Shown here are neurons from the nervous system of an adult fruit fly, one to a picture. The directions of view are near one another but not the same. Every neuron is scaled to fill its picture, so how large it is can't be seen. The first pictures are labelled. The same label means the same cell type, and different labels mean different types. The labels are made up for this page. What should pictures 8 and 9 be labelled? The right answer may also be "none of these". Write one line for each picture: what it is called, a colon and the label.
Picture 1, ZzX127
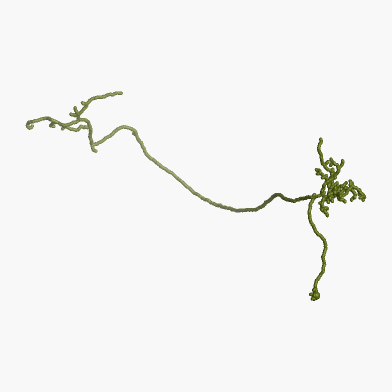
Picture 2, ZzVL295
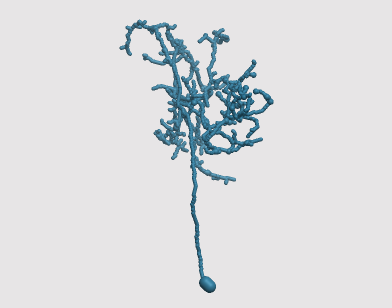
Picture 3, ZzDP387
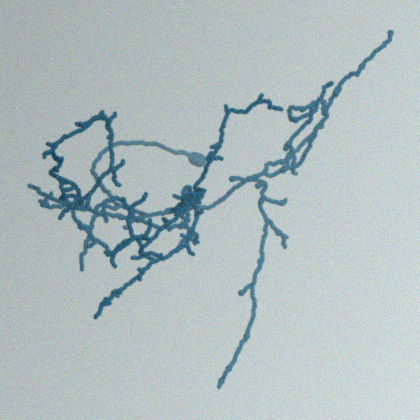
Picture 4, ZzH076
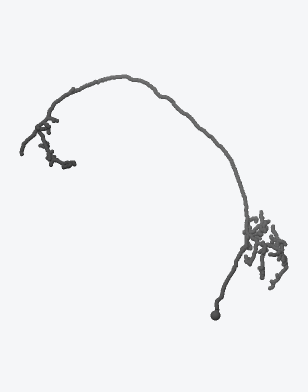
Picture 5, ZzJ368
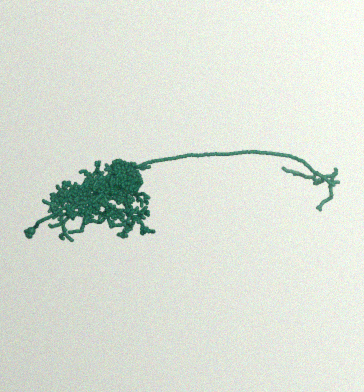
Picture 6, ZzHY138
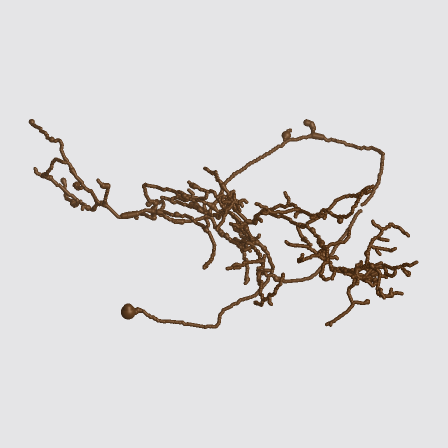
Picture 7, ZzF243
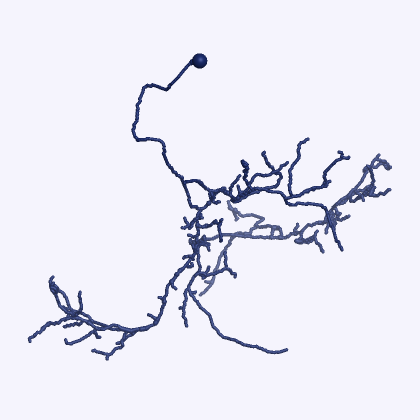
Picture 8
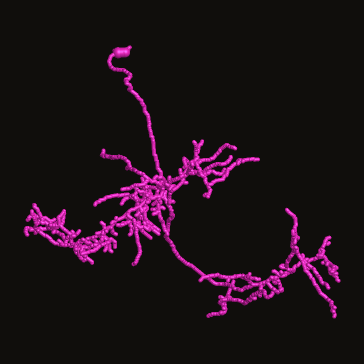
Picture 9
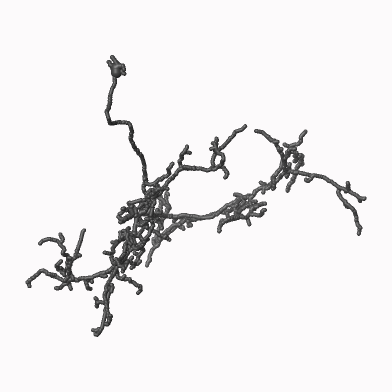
8: ZzF243
9: ZzF243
